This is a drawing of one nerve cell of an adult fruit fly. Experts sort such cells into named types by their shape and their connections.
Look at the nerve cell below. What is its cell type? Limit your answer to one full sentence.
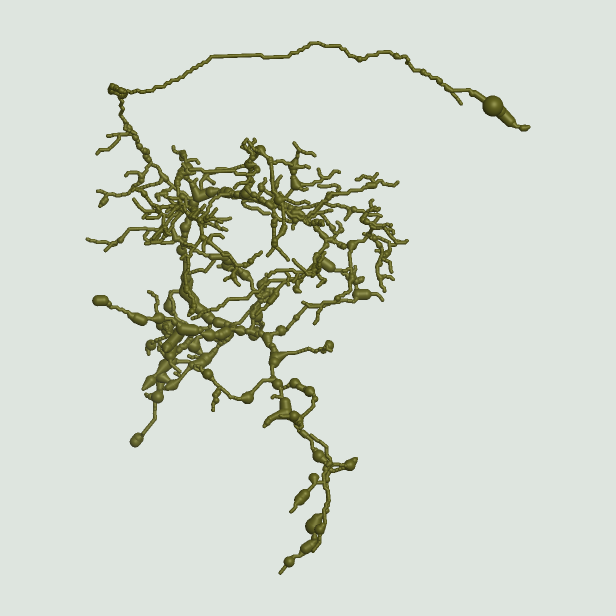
By type, the neuron is IN13B035.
